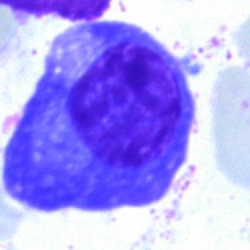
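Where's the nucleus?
Off-centre, up toward the right.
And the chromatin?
Clumped into dark patches with paler spaces between.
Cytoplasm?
Plenty of it, deep blue, with small pale spots scattered mostly on the left.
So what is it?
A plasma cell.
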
